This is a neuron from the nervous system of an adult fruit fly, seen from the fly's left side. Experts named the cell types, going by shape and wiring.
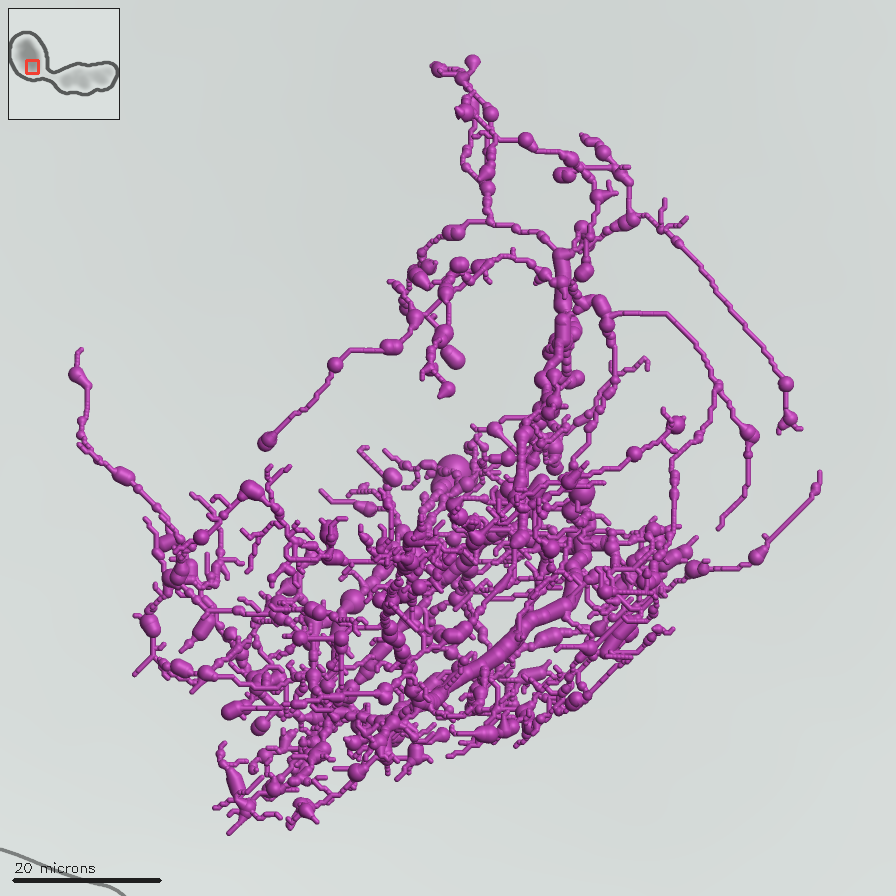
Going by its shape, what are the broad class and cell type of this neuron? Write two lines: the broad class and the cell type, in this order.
central-brain intrinsic neuron
GNG031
